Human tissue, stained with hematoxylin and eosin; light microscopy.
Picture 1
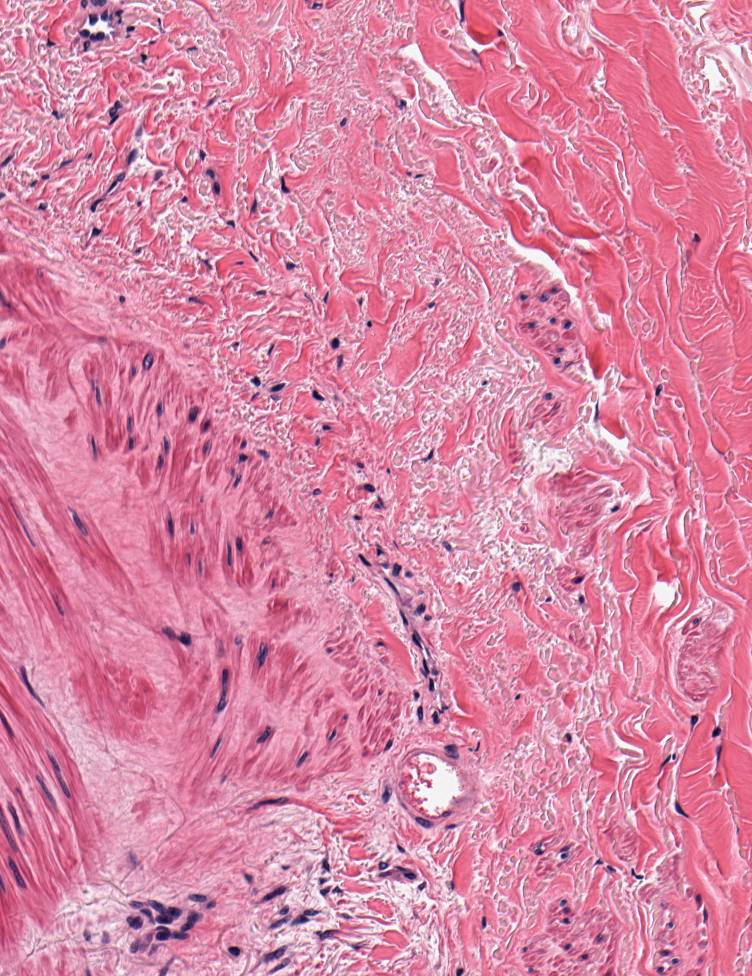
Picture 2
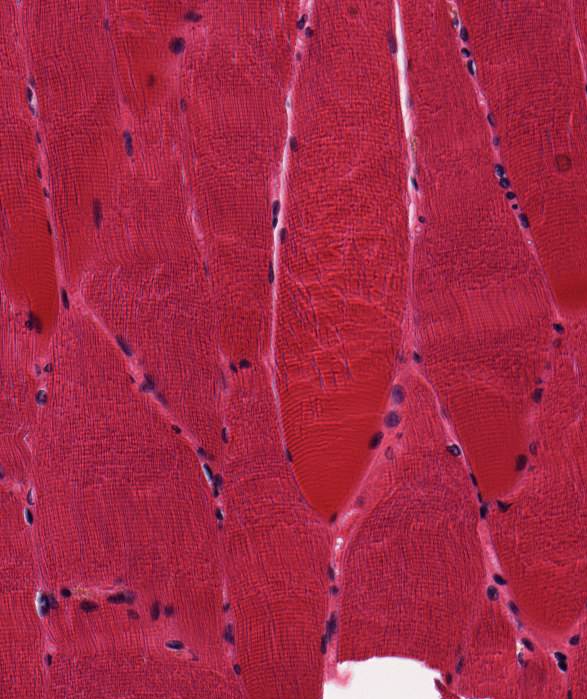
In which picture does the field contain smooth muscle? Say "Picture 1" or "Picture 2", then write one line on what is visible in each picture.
Picture 1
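In picture 1: The field runs from smooth muscle on the left, through loose connective tissue in the middle, to dense collagen on the right.
In picture 2: The eosinophilic fibre cytoplasm shows fine, closely spaced transverse cross-striations.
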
